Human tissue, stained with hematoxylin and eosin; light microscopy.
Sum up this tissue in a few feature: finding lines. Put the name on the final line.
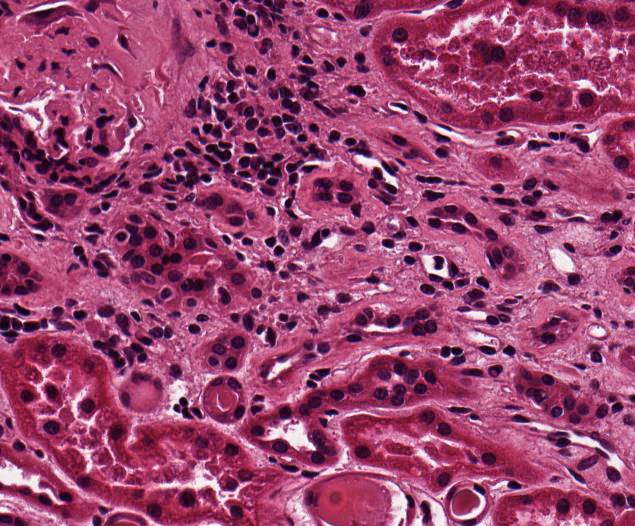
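Architecture: epithelial tubules of varying size, widened cellular interstitium
Larger tubules: upper right and lower left, abundant granular eosinophilic cytoplasm, round nuclei
Interstitium: small dark round nuclei, consistent with lymphocytes, densest upper left and upper centre
Centre: many small tubules, lumens narrow or barely visible
Name: renal cortex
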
